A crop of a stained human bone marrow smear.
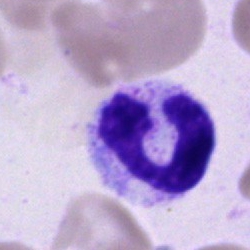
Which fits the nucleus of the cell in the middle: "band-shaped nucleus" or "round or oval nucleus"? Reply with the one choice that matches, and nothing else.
Band-shaped nucleus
